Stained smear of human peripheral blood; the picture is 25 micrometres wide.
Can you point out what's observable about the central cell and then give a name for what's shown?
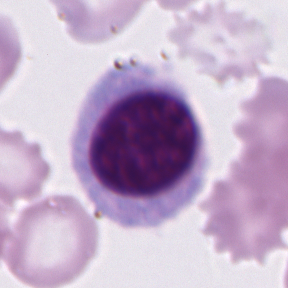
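Cell oval, smooth outline, about 15 by 12 micrometres. Nucleus round, about 9 micrometres across, off-centre toward the right. Nucleus occupies about 50% of cell area. Chromatin dense, dark purple. No cytoplasmic vacuoles. Name: hairy cell.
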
